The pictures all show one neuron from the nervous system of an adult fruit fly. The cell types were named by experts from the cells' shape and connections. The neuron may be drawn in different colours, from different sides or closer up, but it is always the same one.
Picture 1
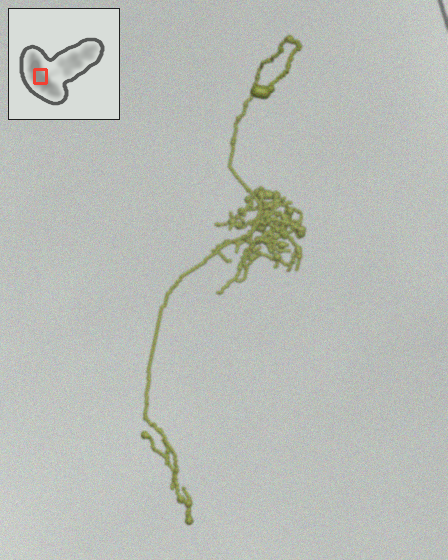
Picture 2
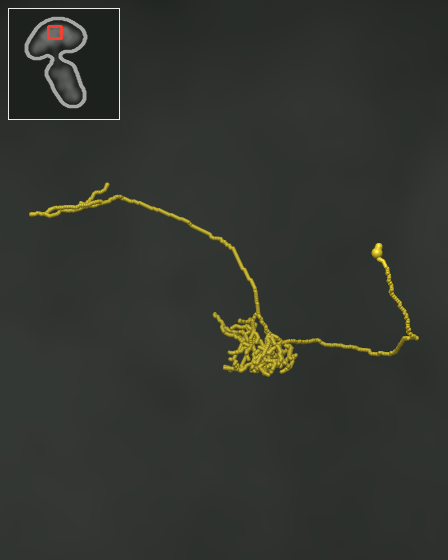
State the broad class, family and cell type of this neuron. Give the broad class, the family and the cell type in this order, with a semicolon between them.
central-brain intrinsic neuron; class CX; FC1A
